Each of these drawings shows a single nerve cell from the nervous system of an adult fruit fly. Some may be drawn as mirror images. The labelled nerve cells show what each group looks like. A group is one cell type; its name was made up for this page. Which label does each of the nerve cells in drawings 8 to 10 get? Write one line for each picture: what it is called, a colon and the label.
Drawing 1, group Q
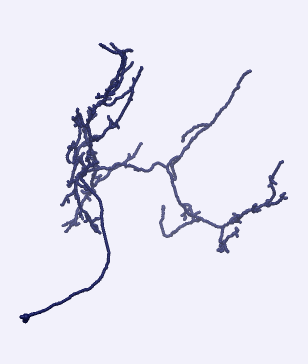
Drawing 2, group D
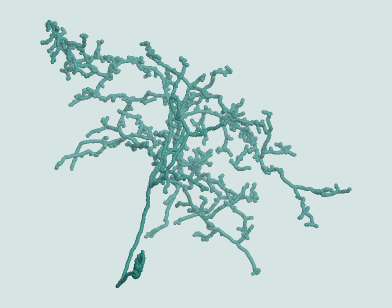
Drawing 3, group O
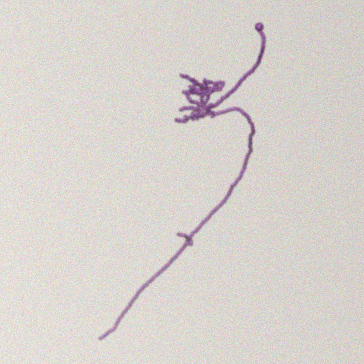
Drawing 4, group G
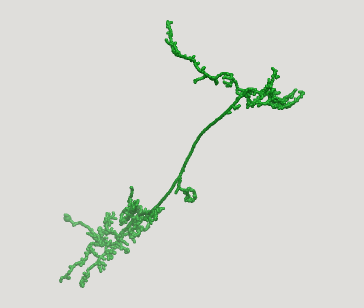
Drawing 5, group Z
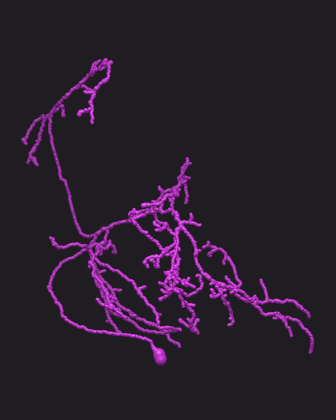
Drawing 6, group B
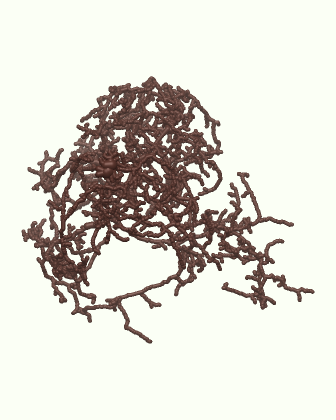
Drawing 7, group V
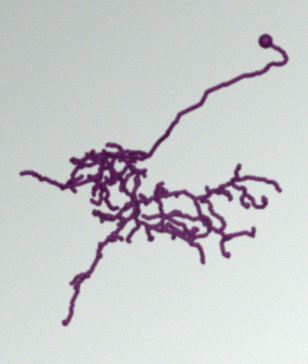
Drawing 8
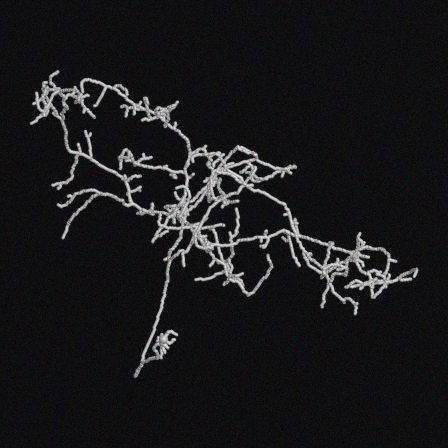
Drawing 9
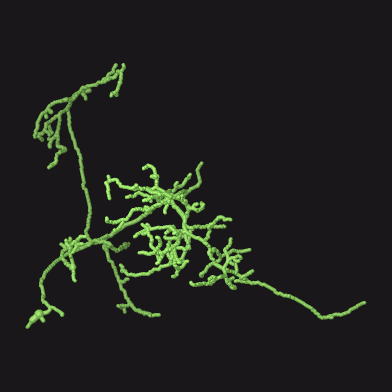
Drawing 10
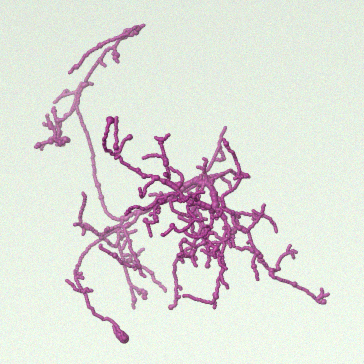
8: group D
9: group Z
10: group Z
